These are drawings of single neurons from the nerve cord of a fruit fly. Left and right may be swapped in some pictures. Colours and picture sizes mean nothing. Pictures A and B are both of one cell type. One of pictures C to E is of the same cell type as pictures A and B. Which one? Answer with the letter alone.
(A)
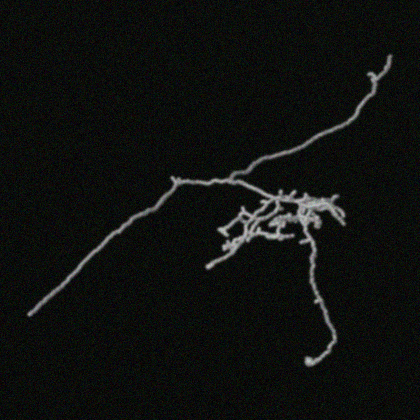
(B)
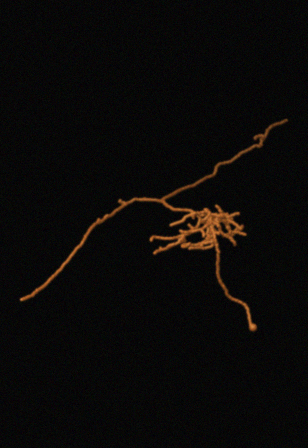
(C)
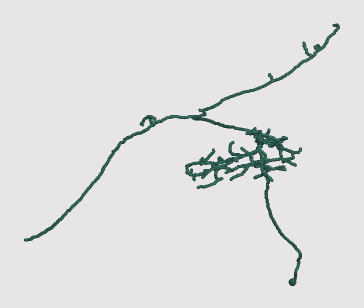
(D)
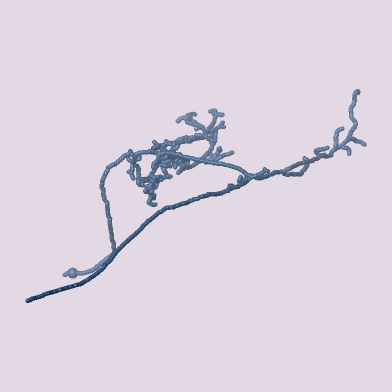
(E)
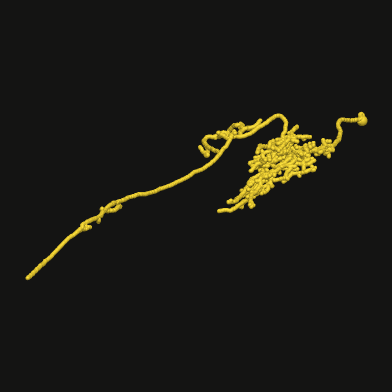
C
